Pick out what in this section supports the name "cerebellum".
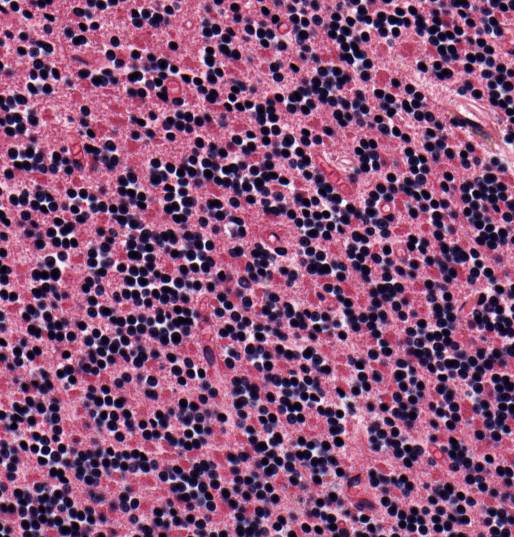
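In the cerebellum shown, most nuclei are small, round and darkly stained, with almost no cytoplasm visible around them. Between them lie many irregular, pale pink, finely granular patches that are free of nuclei.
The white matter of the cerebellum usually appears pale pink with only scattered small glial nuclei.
These patches share that pale pink colour but, unlike it, contain no nuclei. A small vessel crosses the upper right corner obliquely. No fat cells are seen.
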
